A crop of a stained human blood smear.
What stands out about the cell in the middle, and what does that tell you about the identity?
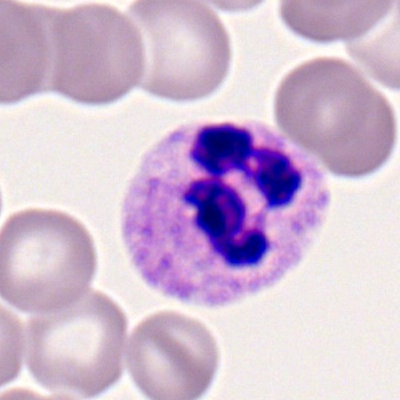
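Starting with the outline, it is roughly round and smooth. Next comes the nucleus, divided into several separate dark lobes, none of which shows a visible nucleolus. Last is the cytoplasm, through which fine lilac granules are scattered evenly. The cell is a segmented neutrophil.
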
